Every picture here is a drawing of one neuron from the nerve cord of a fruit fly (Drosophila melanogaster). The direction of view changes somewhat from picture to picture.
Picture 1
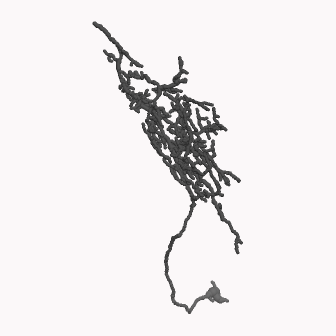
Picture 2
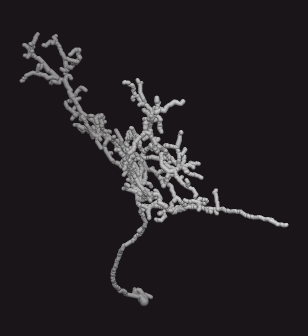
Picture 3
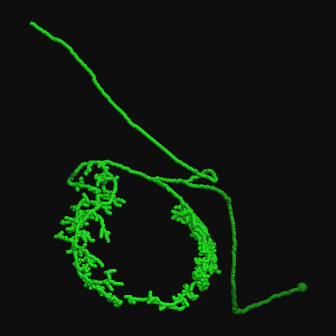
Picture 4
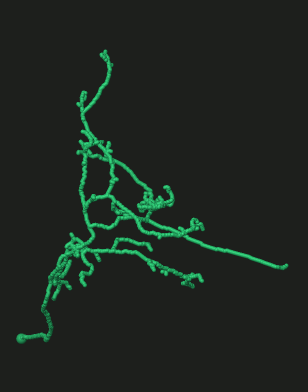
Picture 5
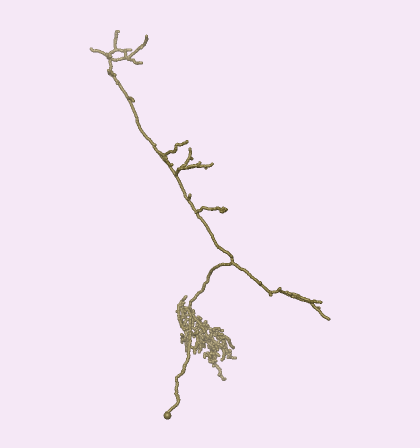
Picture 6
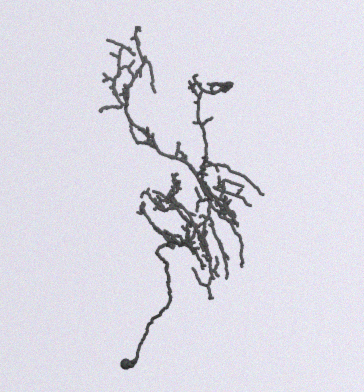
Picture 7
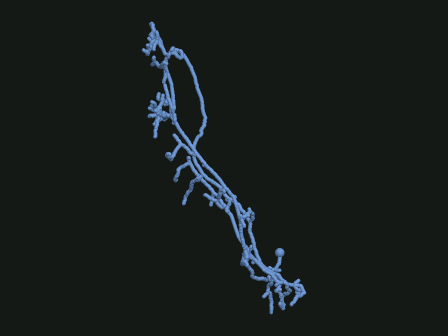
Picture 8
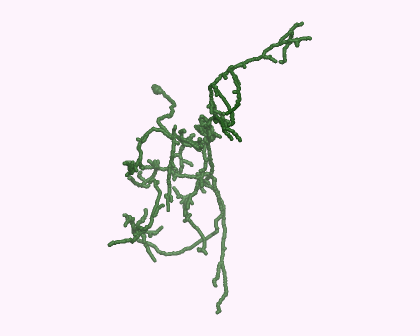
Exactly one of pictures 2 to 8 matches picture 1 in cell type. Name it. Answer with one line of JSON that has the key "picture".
{"picture": 2}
